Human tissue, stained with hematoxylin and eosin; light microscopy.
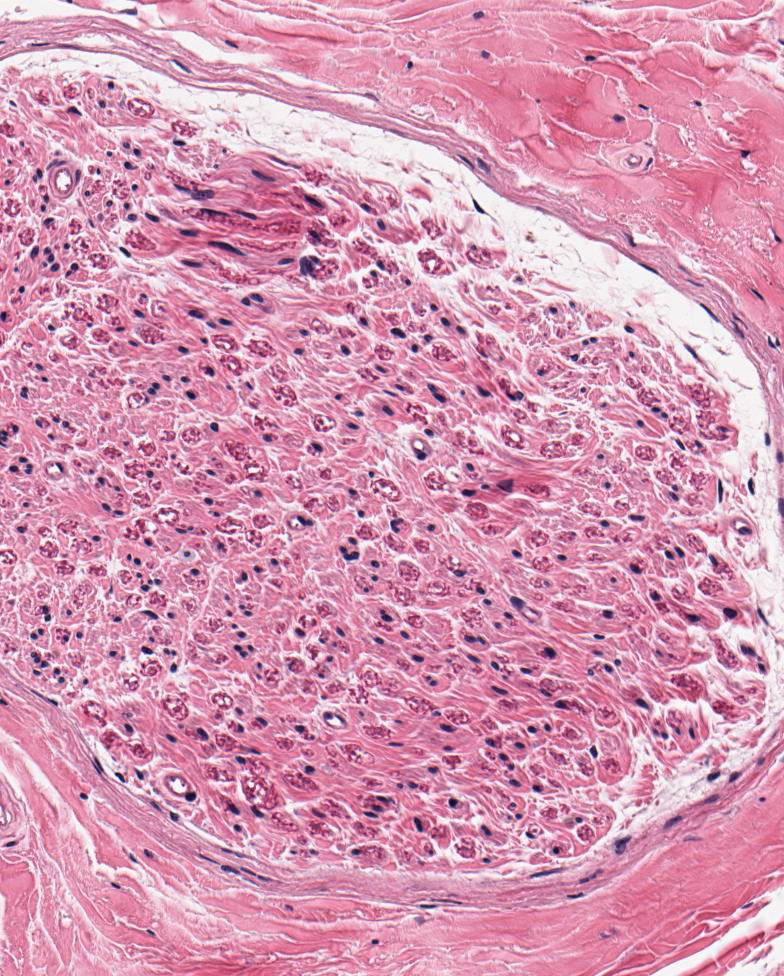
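Tibial nerve: a single large oval fascicle fills most of the field. Most of its fibres are cut across, so they show as many small round pink profiles with pale rims, with small dark oval to elongated nuclei scattered fairly evenly among them. Around the fascicle lies dense pink collagen with sparse spindle-shaped nuclei and no fat cells.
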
